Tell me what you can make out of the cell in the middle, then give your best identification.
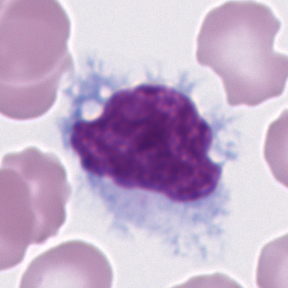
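The cytoplasm is pale blue and is widest below the nucleus. The nucleus forms a single mass with an irregular, bumpy outline. At its upper-left edge sits a small, clear, round vacuole. This is a hairy cell.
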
